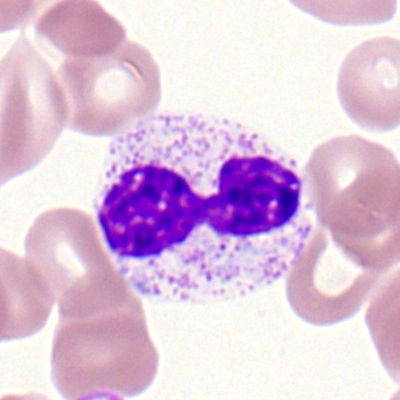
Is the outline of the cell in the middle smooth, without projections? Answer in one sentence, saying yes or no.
Yes, the cell is bounded by a smooth edge without blebs or tags.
